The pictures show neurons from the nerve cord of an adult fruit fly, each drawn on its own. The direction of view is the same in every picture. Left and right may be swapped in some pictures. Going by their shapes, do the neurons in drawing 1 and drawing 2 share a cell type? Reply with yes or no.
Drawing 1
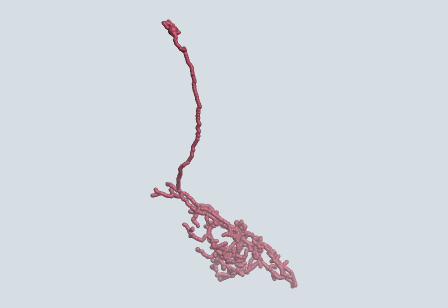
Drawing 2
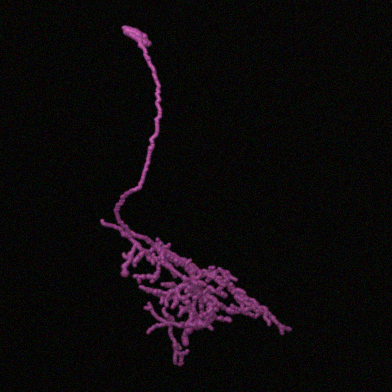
yes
